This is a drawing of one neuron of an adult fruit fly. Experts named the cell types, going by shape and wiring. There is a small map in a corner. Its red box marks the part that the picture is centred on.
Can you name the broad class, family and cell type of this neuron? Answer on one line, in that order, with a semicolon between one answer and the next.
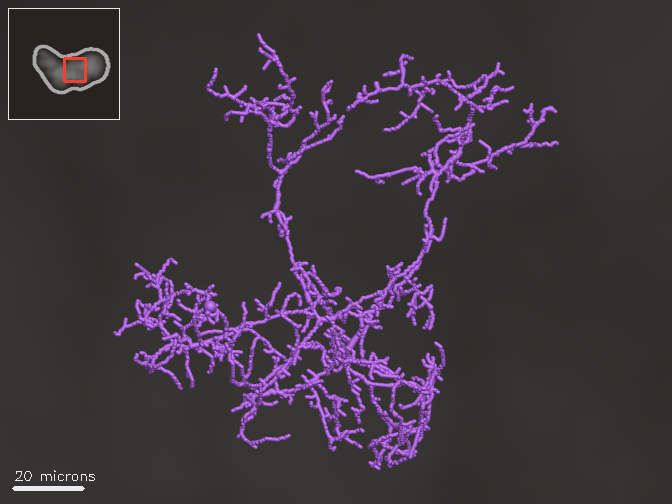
central-brain intrinsic neuron; hemilineage VLPl2_medial; AVLP166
